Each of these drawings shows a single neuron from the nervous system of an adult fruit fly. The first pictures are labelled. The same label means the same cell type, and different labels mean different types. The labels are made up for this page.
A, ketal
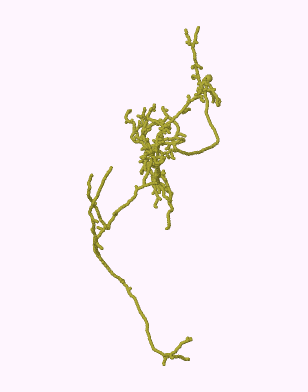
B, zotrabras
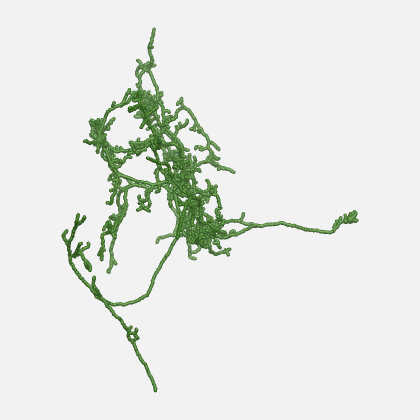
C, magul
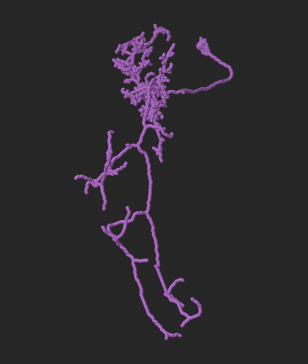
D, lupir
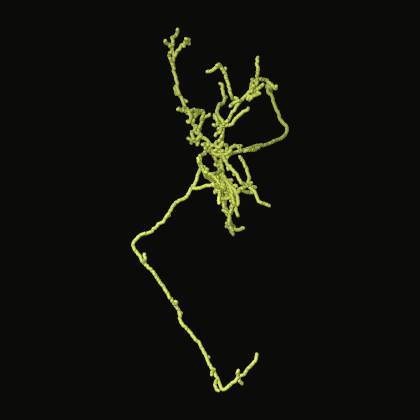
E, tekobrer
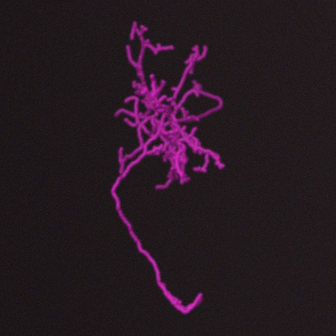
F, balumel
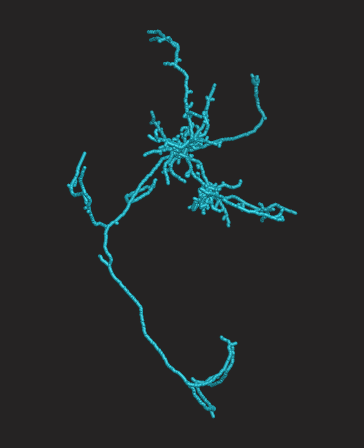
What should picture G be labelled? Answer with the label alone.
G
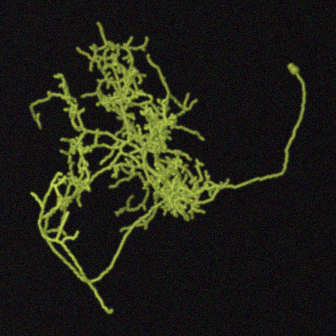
zotrabras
